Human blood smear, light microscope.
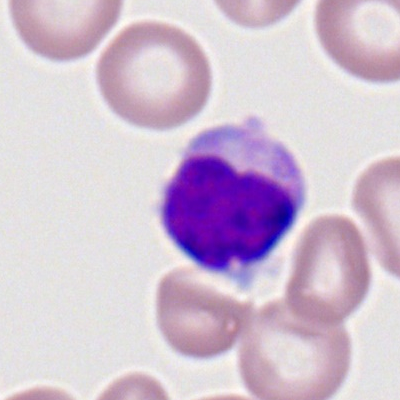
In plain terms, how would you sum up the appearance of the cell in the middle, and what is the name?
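Most of the cell is taken up by the nucleus. Its chromatin is dense, dark purple and clumped. The cytoplasm is pale blue, and small pale blue blebs project from the cell edge at the top and at the bottom. This cell is a lymphocyte.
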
